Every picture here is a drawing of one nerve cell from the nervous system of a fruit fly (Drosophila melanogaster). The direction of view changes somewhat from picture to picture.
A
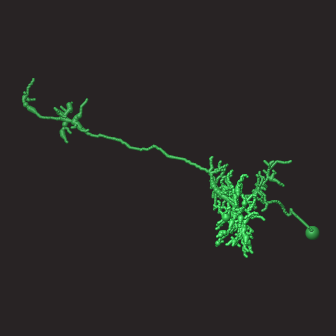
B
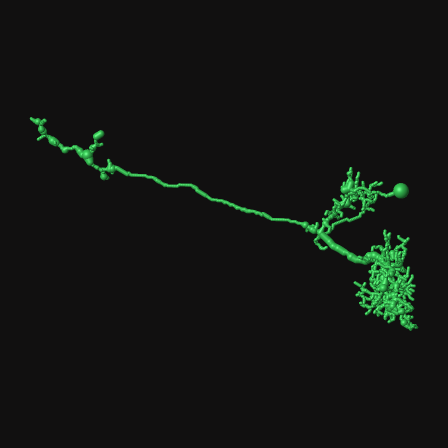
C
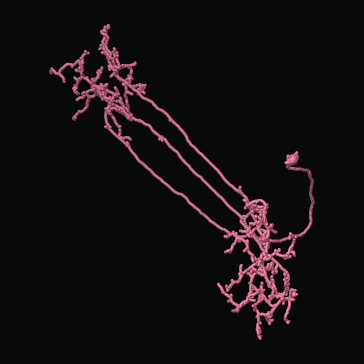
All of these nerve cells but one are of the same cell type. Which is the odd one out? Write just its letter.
C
